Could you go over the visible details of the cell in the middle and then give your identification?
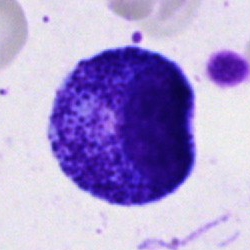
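Against the right side of the round cell lies the nucleus, taking up about half of the cell. Throughout, the nucleus is stained a dense, dark purple. This cell is a promyelocyte.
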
